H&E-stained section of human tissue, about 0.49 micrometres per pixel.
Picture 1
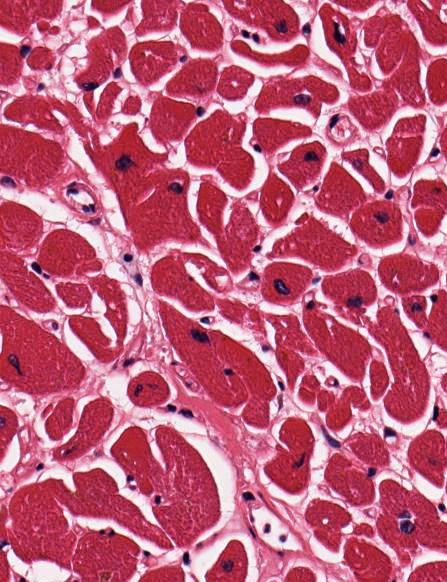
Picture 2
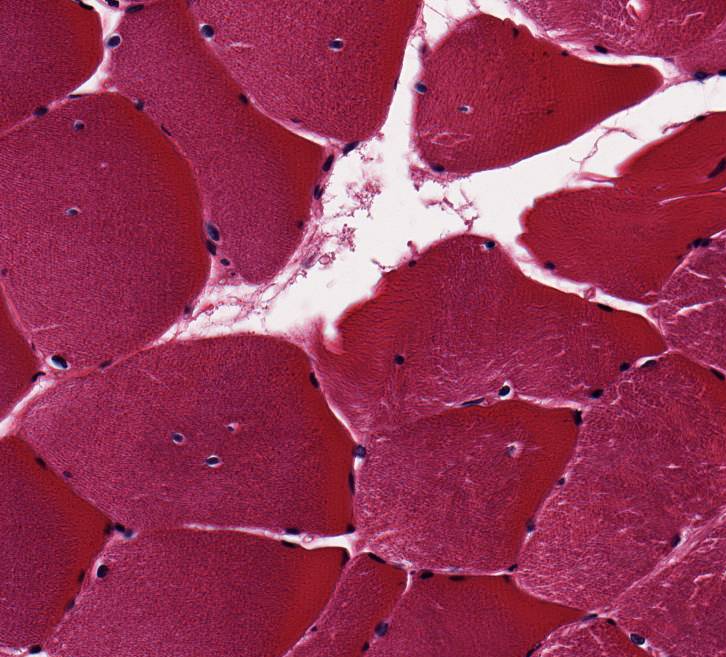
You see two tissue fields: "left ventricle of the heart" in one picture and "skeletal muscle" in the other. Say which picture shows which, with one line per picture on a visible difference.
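The field in picture 1 comes from the left ventricle of the heart. Fibres that show a nucleus have a single one, lying centrally within the fibre.
The field in picture 2 comes from the skeletal muscle. Most fibre nuclei are small, dark and flattened, and lie at the edges of the fibres.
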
